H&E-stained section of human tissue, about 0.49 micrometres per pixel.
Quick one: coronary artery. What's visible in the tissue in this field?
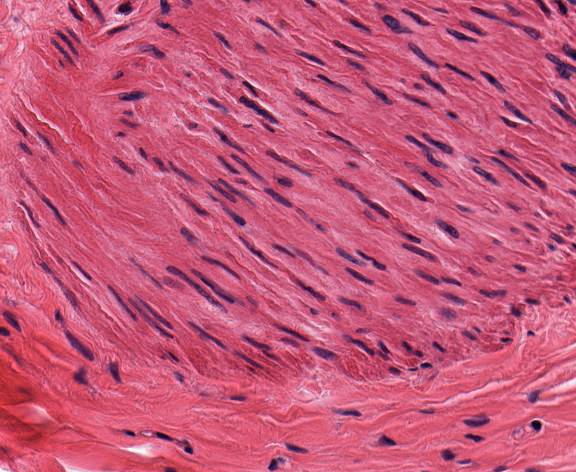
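Nuclei of spindle cells elongated, cigar-shaped, blunt-ended. Dark purple, fairly uniform in size. Cell bodies and intervening fibres strongly eosinophilic, pink. Nuclei more crowded in central fascicle than in fibre band at bottom.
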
